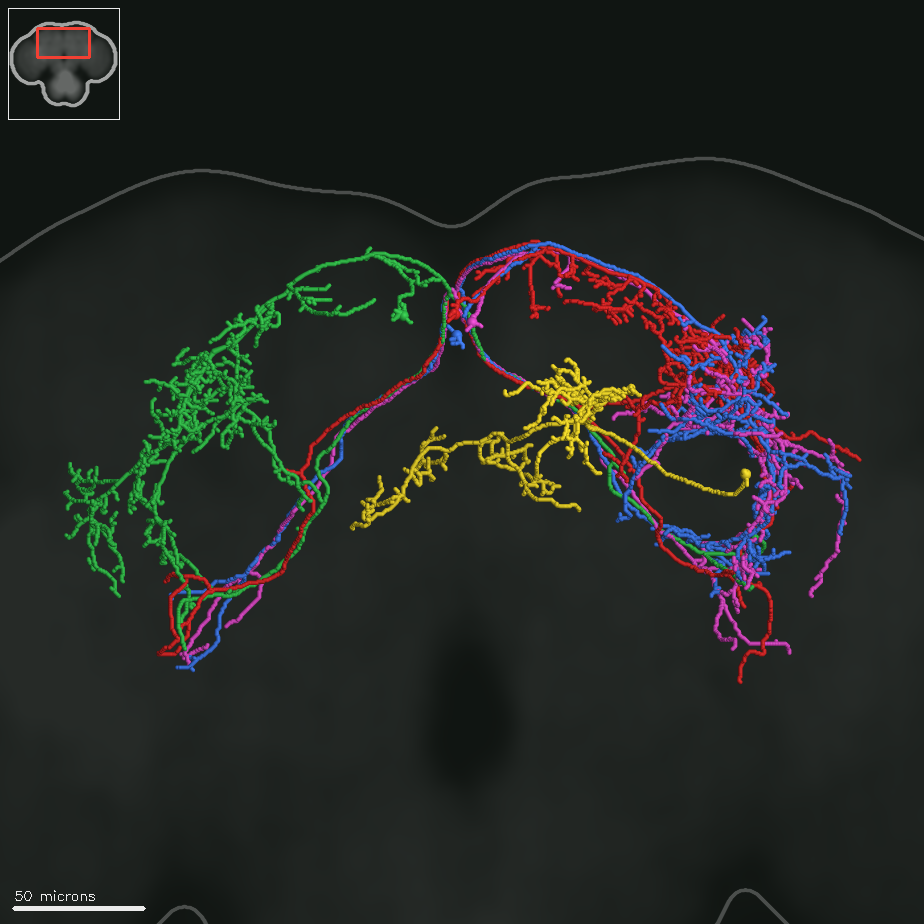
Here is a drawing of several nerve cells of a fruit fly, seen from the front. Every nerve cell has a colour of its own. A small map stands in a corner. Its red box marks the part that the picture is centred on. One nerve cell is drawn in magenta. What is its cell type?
SIP145m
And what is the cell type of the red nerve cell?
SIP121m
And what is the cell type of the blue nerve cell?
SIP146m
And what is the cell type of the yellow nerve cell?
FB4R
